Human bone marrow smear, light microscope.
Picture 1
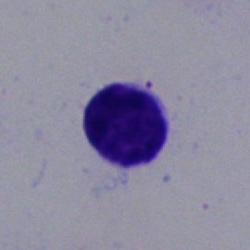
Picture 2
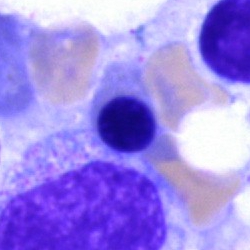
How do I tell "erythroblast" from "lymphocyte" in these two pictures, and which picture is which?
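As far as I can see, picture 1 holds the lymphocyte and picture 2 the erythroblast. In picture 1 the outline is round and smooth, and the nucleus fills almost the whole cell, with hardly any cytoplasm visible around it.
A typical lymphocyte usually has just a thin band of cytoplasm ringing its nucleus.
Its chromatin is dense and dark purple, and I find no granules and no vacuoles. In picture 2, by contrast, the chromatin is very dark and evenly dense, with no pattern I can make out, and I see no nucleolus.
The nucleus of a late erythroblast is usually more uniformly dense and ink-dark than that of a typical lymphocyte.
Here the cytoplasm is pale greyish blue and shows no granules.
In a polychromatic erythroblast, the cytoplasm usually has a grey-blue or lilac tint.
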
